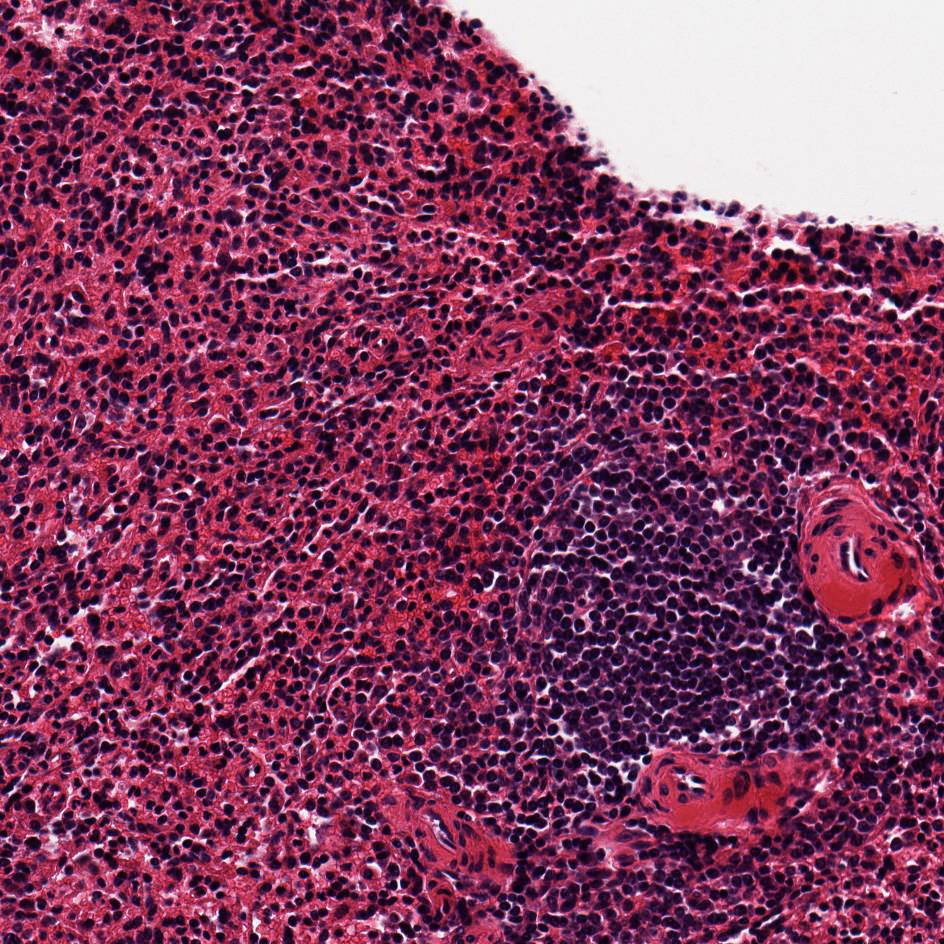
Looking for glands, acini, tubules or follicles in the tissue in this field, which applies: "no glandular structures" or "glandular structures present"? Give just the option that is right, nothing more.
No glandular structures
